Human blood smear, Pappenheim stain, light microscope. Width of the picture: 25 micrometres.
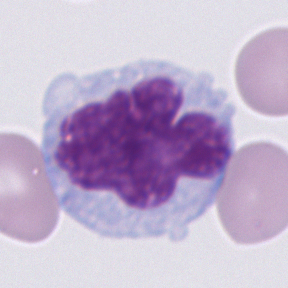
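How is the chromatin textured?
Fine and lacy rather than coarsely clumped.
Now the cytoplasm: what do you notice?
It is pale grey-blue, widest above and below the nucleus, and holds many small clear vacuoles.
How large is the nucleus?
About 15 by 11 micrometres.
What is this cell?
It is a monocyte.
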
